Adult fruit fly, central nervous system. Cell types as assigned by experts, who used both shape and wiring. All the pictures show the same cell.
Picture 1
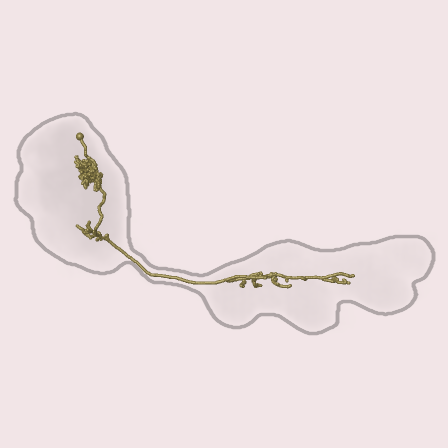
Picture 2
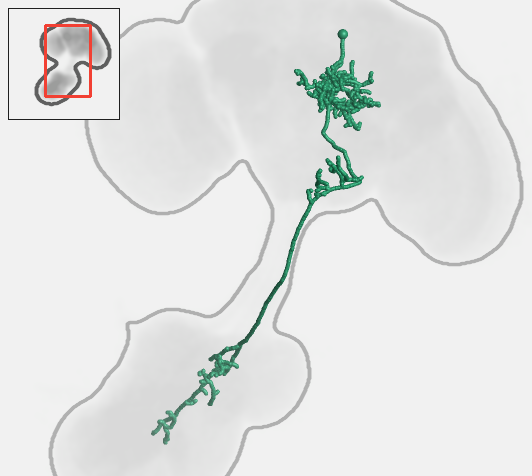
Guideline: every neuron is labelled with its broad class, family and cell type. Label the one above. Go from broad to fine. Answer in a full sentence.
A descending neuron of the DNpe family, type DNpe028.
